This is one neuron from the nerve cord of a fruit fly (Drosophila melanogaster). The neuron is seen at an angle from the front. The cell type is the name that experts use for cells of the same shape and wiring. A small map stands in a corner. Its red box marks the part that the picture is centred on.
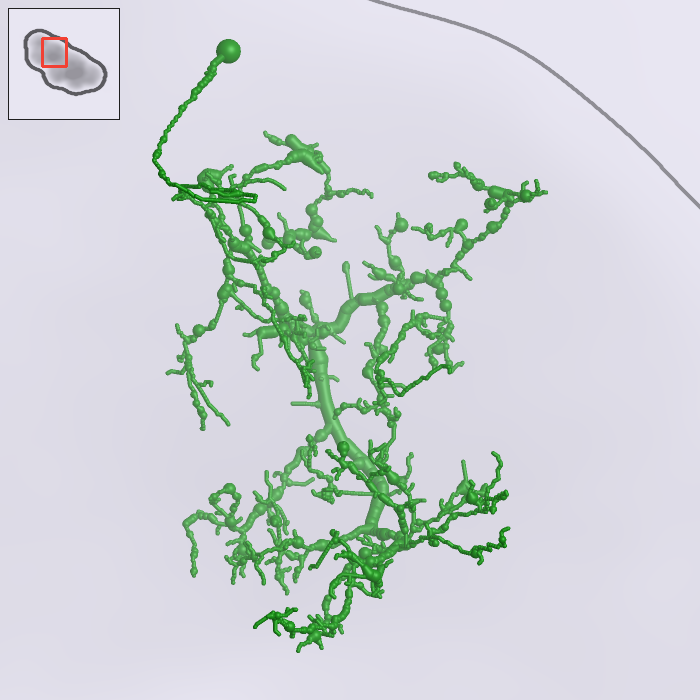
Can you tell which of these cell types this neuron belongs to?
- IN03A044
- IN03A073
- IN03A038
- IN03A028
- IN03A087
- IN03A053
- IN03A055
IN03A053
